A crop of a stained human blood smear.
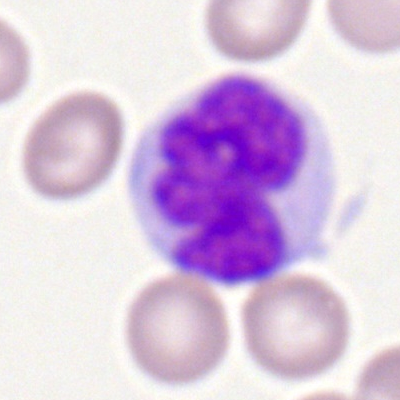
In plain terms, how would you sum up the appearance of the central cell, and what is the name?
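Round and smooth in outline, this cell holds a nucleus that fills most of it. The nucleus is irregularly folded, showing several indentations along its edge. Its chromatin is dark purple, clumped into patches with lighter spaces between them. The cell is a monocyte.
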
